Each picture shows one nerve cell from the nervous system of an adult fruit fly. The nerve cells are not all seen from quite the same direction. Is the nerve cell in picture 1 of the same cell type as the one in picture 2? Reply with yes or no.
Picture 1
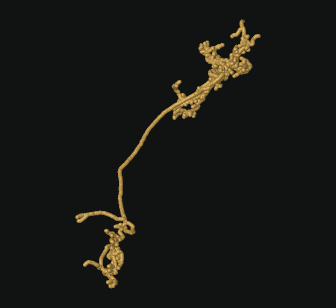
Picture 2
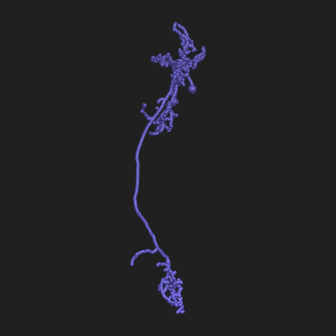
yes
